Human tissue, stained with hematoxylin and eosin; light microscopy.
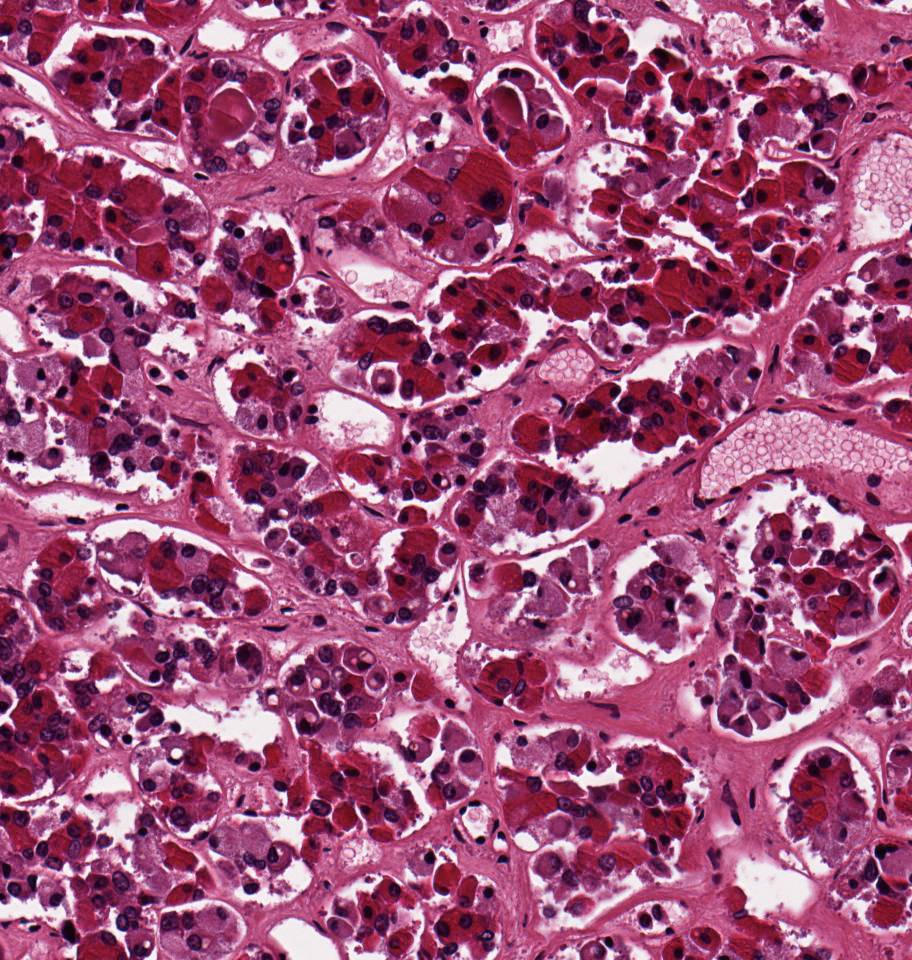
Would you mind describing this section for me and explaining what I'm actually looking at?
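The cells sit in rounded nests divided by thin fibrous septa throughout. Many have abundant, intensely deep-red cytoplasm, mixed in the same nests with cells of paler, pinkish-grey granular cytoplasm. Nuclei: round, dark, mostly one per cell, small against the cytoplasm. This is pituitary.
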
